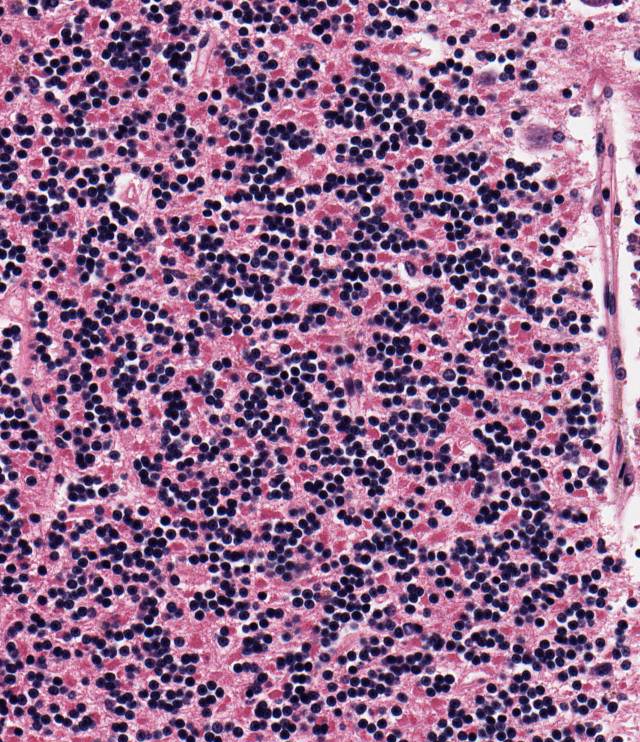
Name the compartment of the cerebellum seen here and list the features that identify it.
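Answer: the granular layer. Densely packed small cells fill nearly the whole field, with small, round, dark purple nuclei and very little visible cytoplasm. Small irregular pink islands without nuclei lie between the groups.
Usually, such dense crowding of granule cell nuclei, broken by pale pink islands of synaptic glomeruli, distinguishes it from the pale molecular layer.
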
